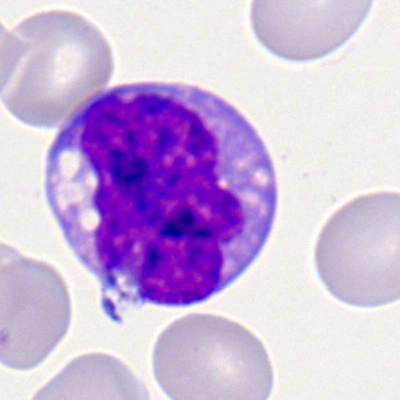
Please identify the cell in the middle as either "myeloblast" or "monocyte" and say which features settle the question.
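It's a monocyte. Look first at the nucleus: it is large, irregular and folded, with indented edges. Around it runs a moderate rim of pale grey-blue cytoplasm. On the left side of the cell, that cytoplasm holds several clear round vacuoles. You'll also notice a small ragged fragment projecting from the lower left edge.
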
